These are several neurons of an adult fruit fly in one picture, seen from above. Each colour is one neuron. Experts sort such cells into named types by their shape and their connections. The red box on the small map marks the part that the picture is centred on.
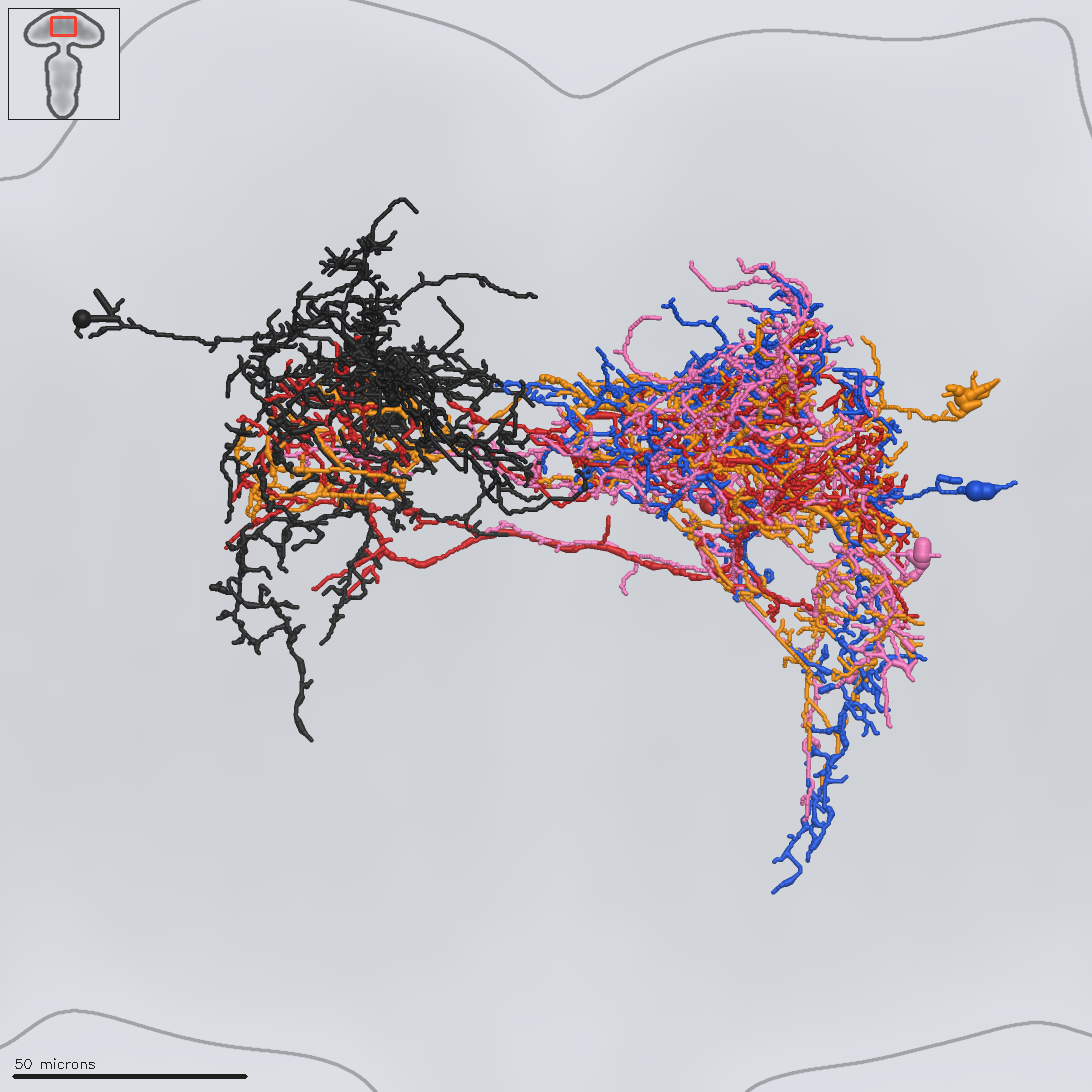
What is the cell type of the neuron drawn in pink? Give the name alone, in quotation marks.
"GNG135"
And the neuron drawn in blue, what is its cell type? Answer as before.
"GNG132"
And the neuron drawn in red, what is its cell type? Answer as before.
"GNG167"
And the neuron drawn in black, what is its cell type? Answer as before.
"GNG588"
